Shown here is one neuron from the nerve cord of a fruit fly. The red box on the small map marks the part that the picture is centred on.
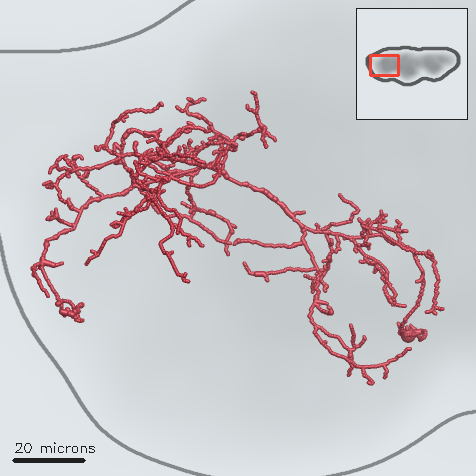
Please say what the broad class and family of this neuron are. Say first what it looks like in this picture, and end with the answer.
By the scale bar it is about 120 microns wide in this view. Dozens of branch ends can be seen. This is a nerve-cord intrinsic neuron. Its family is hemilineage 03A.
